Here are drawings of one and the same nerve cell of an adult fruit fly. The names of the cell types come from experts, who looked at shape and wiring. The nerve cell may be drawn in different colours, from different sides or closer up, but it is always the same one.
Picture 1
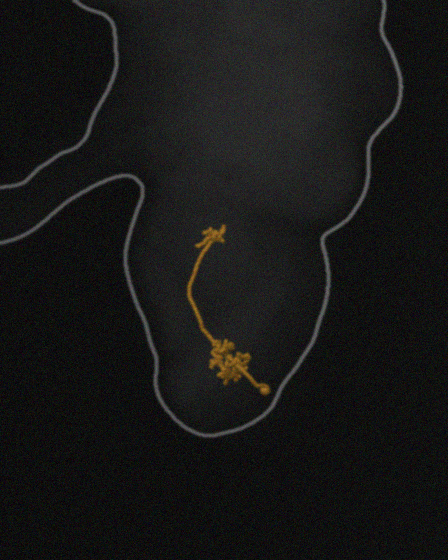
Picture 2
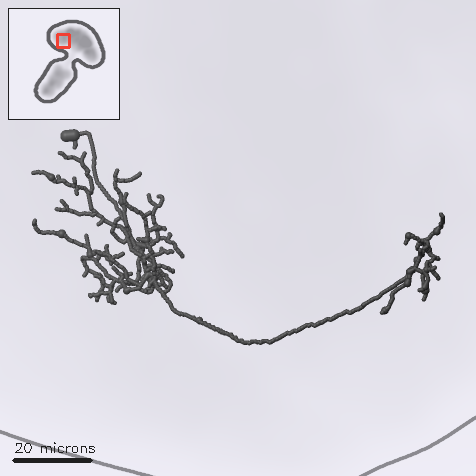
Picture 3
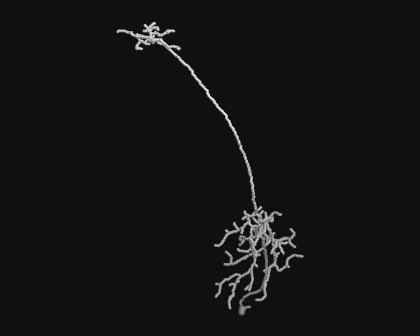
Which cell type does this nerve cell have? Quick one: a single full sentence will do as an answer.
What this nerve cell is, by cell type, is Tm36.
